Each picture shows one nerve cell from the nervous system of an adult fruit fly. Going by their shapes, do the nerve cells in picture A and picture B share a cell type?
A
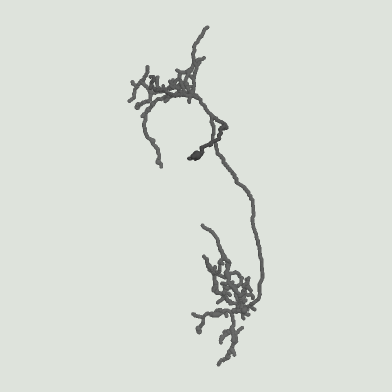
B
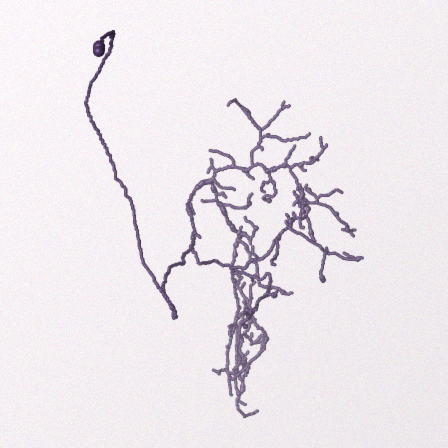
no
